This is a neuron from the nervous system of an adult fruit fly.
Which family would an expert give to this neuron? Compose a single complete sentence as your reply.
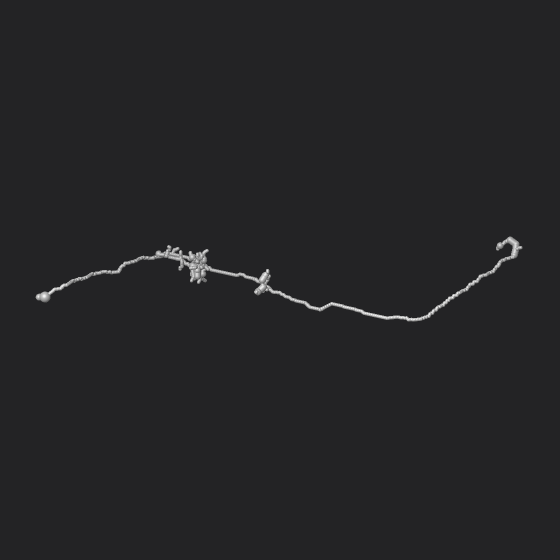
Under the family Tm is grouped this neuron.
